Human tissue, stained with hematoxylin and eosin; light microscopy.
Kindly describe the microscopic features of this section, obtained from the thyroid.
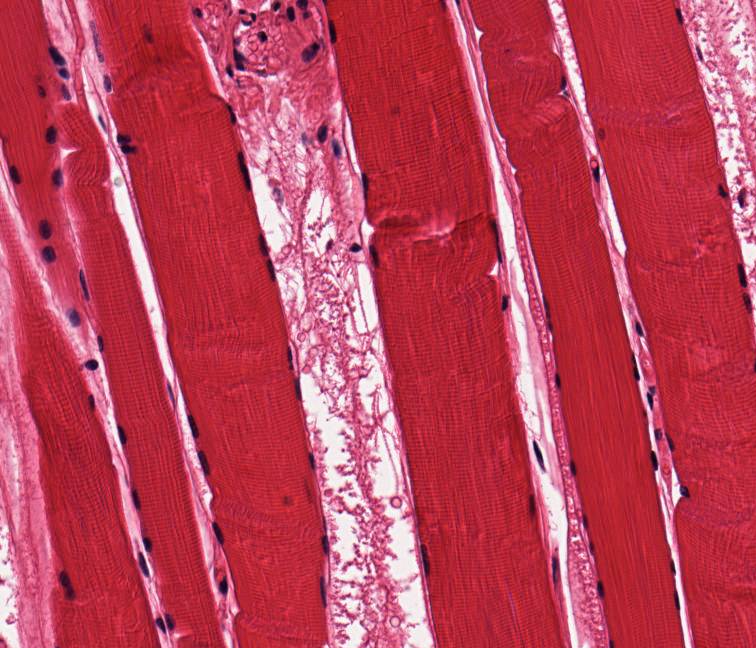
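These muscle fibres are stained deeply and evenly red by eosin, and I can make out fine, regular cross-striations running transversely across their width. Their nuclei are flattened and dark, lying at the edges of the fibres, not in the centres. Along each fibre there are many nuclei, spaced out down its length.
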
